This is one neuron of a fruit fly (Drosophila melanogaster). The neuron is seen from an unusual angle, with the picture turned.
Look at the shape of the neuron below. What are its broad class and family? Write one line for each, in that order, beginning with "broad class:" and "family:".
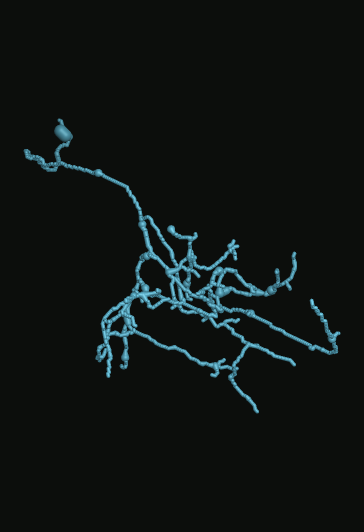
broad class: nerve-cord intrinsic neuron
family: hemilineage 14A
